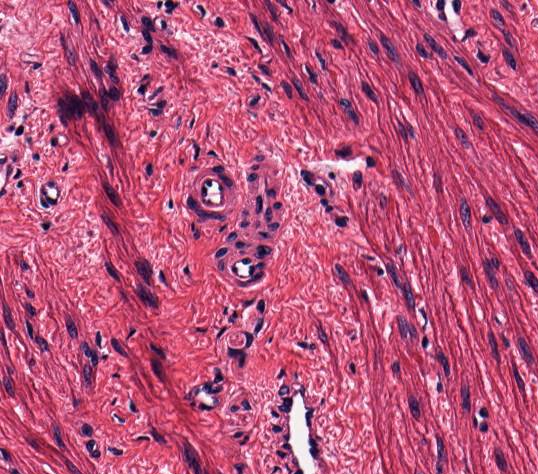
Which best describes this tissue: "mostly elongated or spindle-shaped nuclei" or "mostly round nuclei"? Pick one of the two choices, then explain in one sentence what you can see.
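Mostly elongated or spindle-shaped nuclei. The smooth muscle cells have elongated, cigar-shaped dark nuclei lying parallel to their pink cytoplasm.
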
